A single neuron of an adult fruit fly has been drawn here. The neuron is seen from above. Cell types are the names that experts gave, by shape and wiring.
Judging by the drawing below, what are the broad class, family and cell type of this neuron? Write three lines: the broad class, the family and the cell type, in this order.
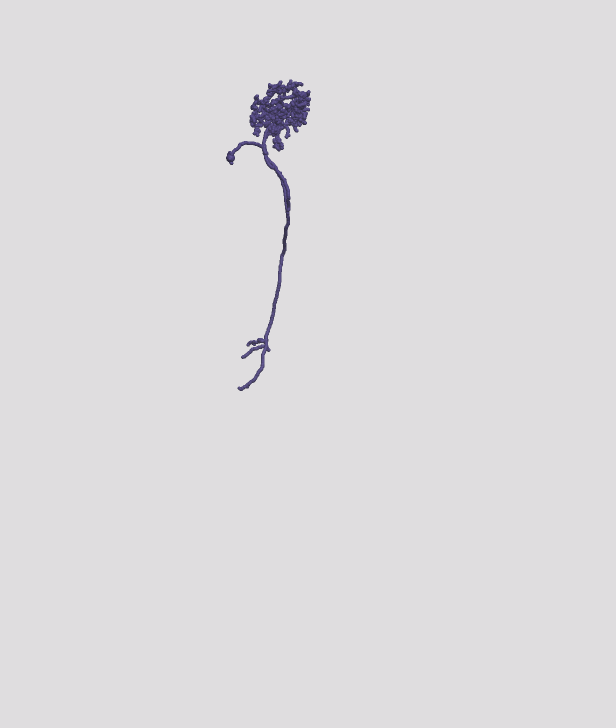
descending neuron
DNg
DNg61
